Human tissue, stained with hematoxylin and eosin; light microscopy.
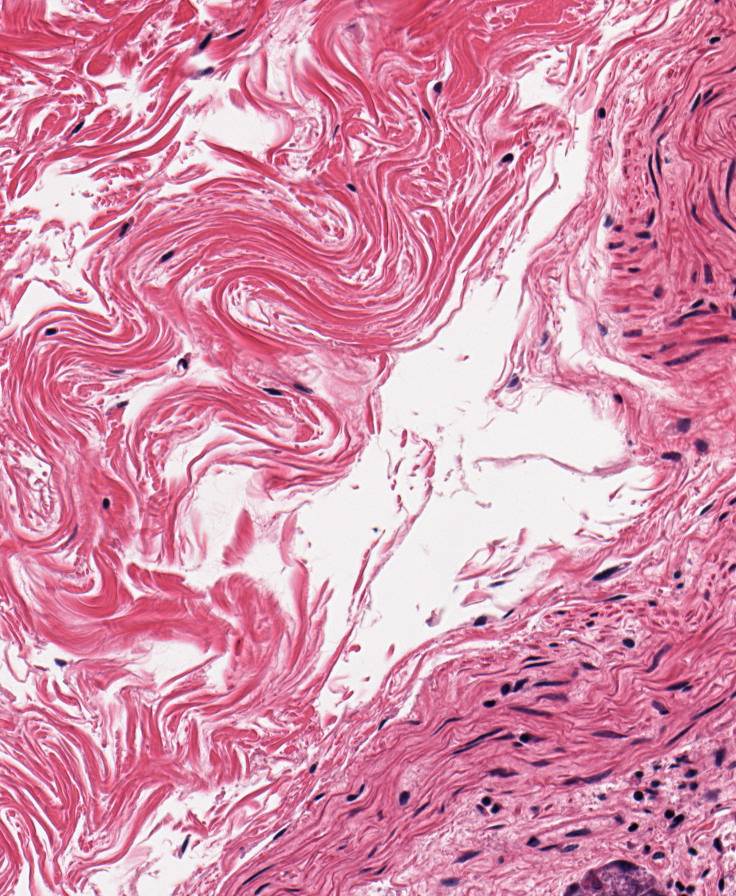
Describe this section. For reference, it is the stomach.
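Wavy collagen bundles occupy the left and upper part of the field, and a more cellular band runs along the right side and lower right. On the left the bundles are thick and bright pink, curving in swirling, wavy courses, with sparse nuclei among them. The right-hand band holds many elongated, dark-staining nuclei along its wavy fibres.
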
